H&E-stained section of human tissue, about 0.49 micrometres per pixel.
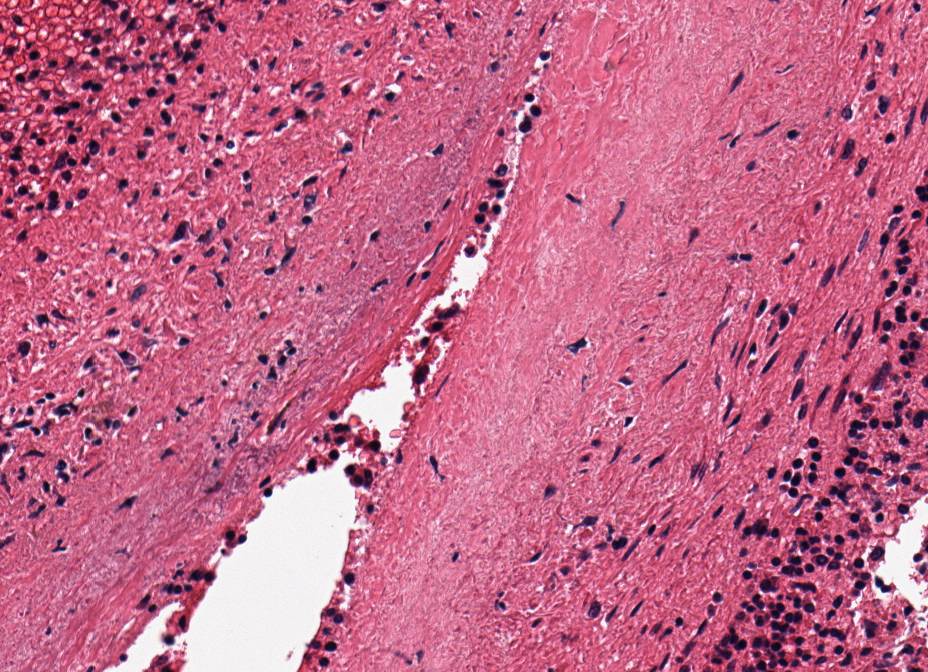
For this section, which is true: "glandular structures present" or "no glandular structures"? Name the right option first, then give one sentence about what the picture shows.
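No glandular structures. No epithelium or glands are present in the field.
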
